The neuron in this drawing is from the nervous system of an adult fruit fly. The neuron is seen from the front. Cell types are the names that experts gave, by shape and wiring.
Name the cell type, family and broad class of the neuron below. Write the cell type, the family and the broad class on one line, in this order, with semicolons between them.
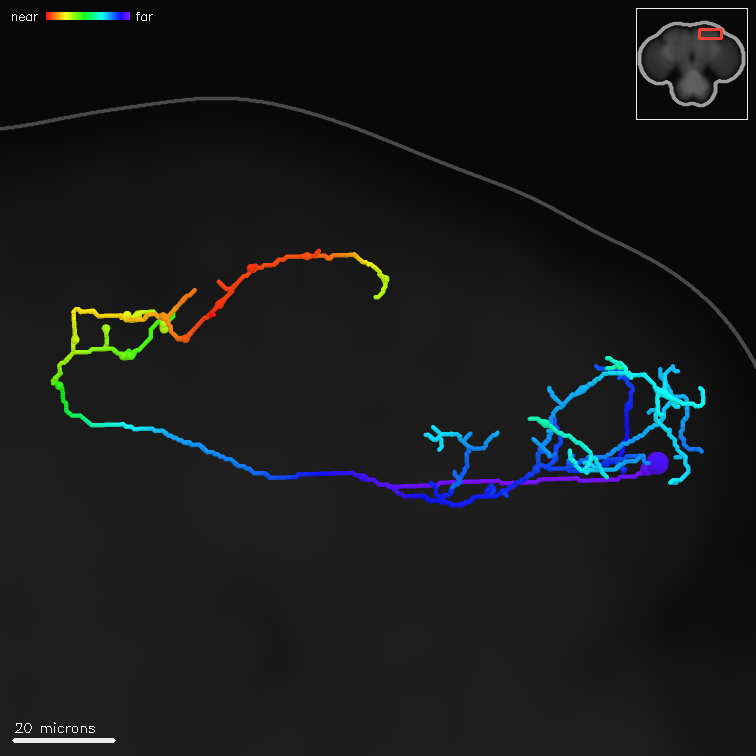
CB2559; hemilineage DL2_dorsal; central-brain intrinsic neuron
